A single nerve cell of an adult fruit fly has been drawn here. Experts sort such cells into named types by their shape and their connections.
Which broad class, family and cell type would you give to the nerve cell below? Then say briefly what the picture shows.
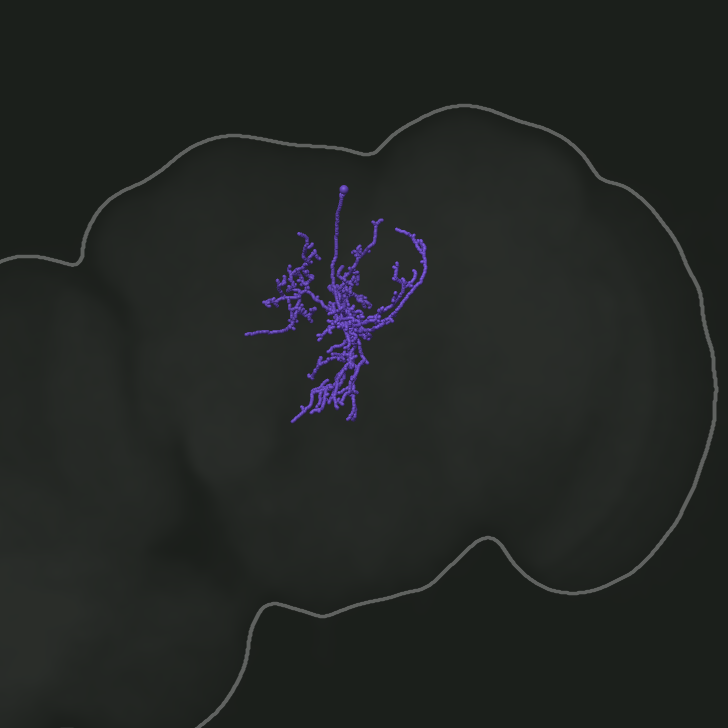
Its broad class is central-brain intrinsic neuron. Its family is hemilineage DM1_antero_dorsal. It is of cell type IB024. Its cell body lies at the top of the picture. As drawn here it is taller than it is wide.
